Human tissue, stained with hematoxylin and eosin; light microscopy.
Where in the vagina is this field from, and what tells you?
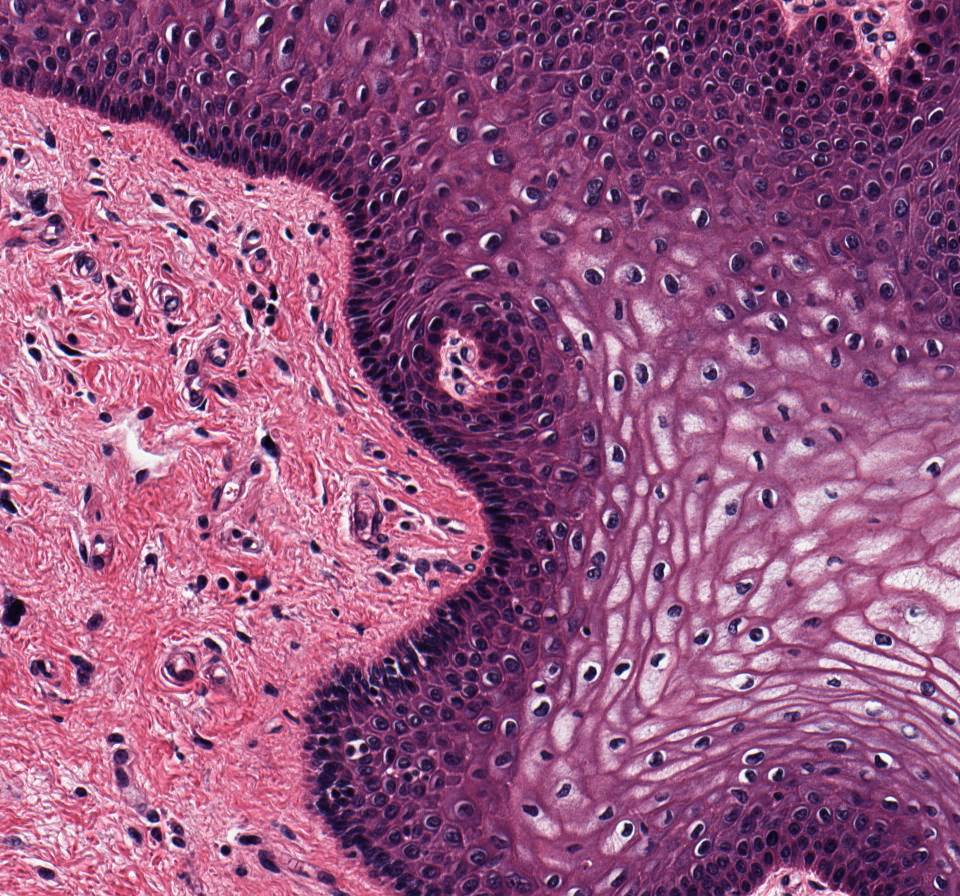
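In the right two-thirds lies nonkeratinized stratified squamous epithelium; stroma fills the left third. A dark purple band of crowded basal cells lines its border with the stroma. Cells enlarge and flatten toward the right, where they have pale, clear cytoplasm, sharp borders and small dark round nuclei.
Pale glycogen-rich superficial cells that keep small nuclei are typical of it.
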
